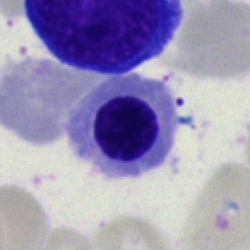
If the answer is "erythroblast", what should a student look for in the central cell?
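Yes, this cell is an erythroblast, so let's go through it together. Look first at the cytoplasm: it is a pale lilac-blue.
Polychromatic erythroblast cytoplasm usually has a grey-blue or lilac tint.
The pale lilac-blue here sits comfortably with that. The cytoplasm also forms a moderate rim all the way around the nucleus.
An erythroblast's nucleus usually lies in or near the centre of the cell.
A rim running right around the nucleus fits that placing. The chromatin is dense and stains dark purple. Finally, the outline of the cell is slightly irregular and bumpy.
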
